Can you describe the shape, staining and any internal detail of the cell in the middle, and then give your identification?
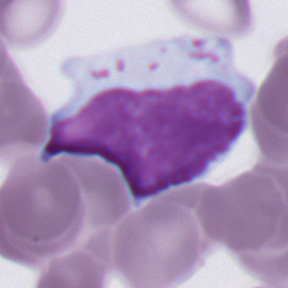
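Start with the outline: it is irregular and angular. Now the nucleus, a single mass without lobes, filling the lower part of the cell. Around it, the cytoplasm is a pale blue-grey. Put together, this is a large granular lymphocyte.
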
